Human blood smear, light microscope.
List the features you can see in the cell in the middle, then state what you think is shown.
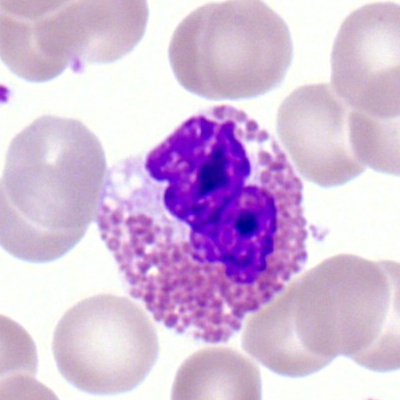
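The nucleus comes first: it is divided into two lobes and sits toward the top of the cell. The cytoplasm comes next, packed with many coarse granules. As for those granules, they are round and of fairly even size. This is an eosinophil.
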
